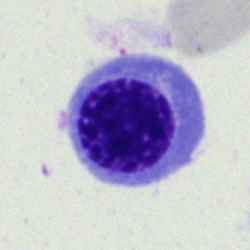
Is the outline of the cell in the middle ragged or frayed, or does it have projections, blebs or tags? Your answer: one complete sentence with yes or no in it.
No, smooth rather than rough is the outline of this cell.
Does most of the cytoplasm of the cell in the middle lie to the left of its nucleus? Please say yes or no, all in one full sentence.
No, it is to the right of the nucleus that most cytoplasm lies.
